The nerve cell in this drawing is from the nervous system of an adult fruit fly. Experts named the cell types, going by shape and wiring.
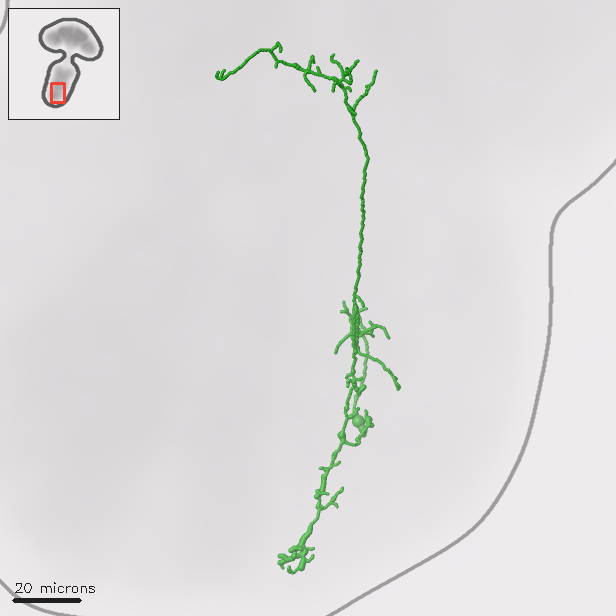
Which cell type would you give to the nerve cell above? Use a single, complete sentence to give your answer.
By type, the nerve cell is IN19A106.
